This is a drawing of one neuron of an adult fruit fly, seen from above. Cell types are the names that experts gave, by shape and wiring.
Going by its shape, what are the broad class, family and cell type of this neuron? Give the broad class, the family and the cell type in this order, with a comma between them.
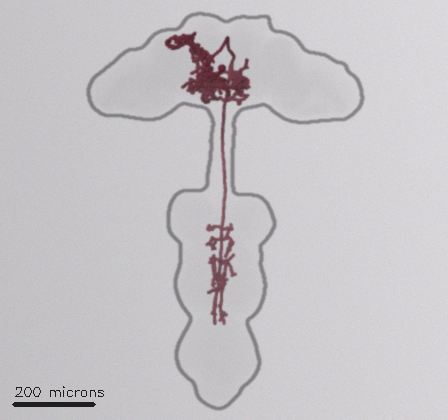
descending neuron, hemilineage SMPpm1, DNp63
